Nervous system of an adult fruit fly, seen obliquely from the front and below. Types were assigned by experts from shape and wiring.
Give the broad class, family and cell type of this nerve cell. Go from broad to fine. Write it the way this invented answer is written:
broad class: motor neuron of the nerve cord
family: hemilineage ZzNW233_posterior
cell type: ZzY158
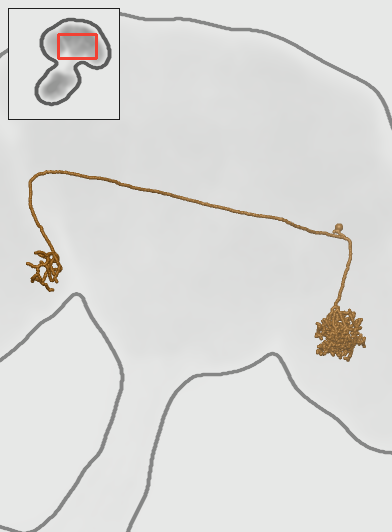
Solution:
broad class: optic-lobe intrinsic neuron
family: hemilineage VPNp1_lateral
cell type: LC14a-2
